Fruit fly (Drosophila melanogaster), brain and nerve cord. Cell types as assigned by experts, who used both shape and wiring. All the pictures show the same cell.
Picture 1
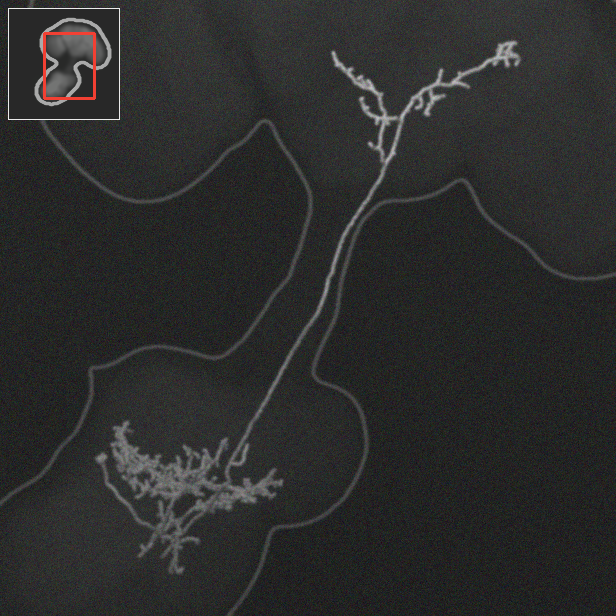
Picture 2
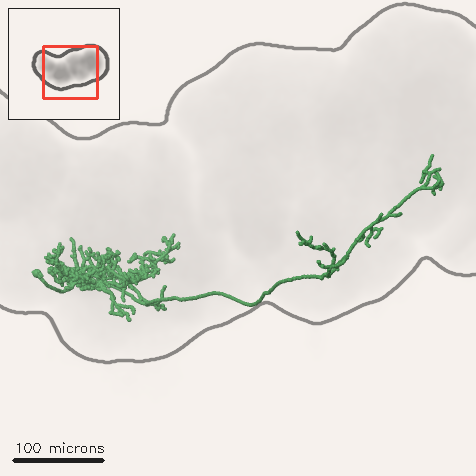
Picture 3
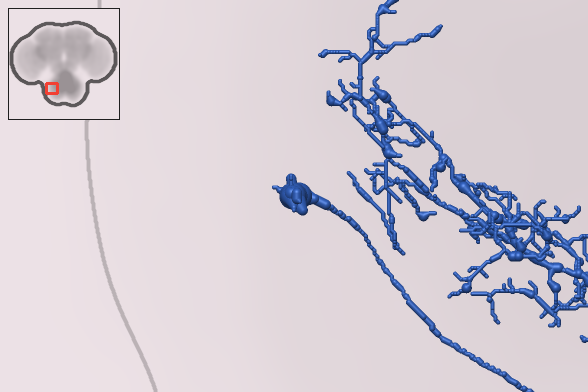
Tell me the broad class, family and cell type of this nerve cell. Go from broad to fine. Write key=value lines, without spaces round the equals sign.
broad_class=ascending neuron
family=hemilineage 09B
cell_type=AN09B030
